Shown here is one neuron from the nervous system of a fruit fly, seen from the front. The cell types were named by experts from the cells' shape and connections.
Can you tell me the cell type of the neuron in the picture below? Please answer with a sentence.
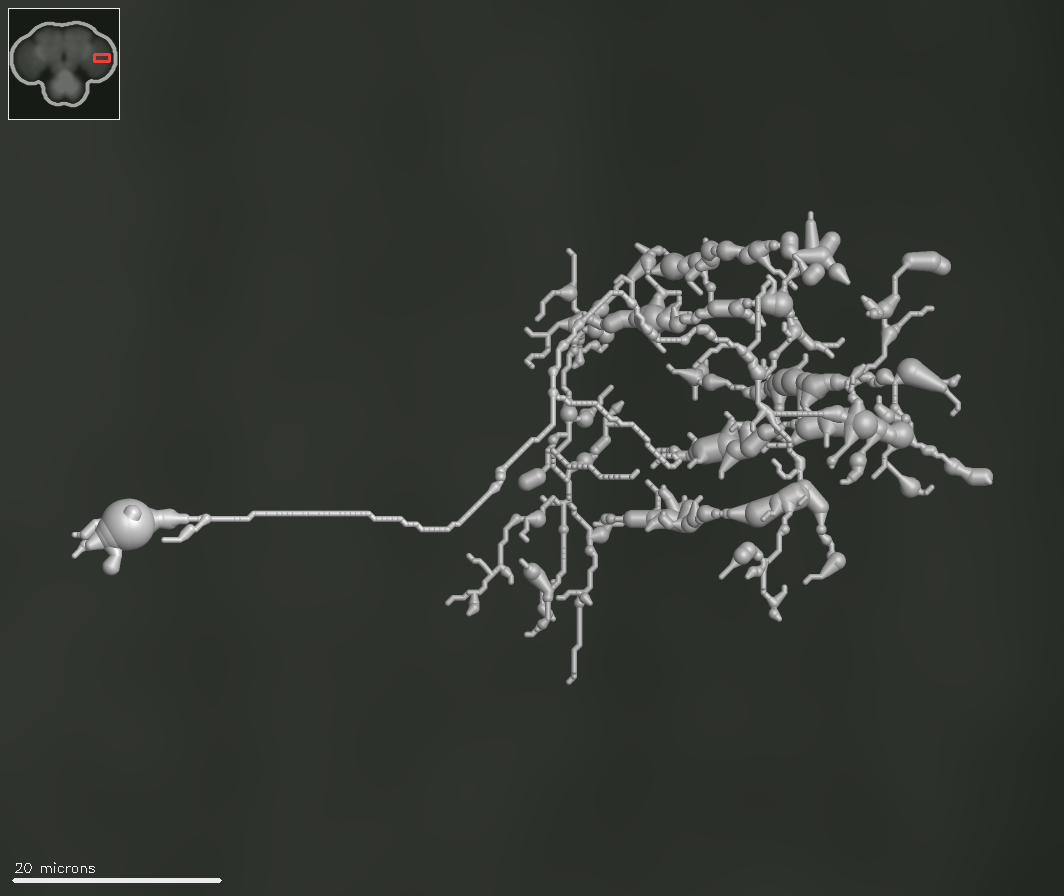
The cell type is Dm9.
